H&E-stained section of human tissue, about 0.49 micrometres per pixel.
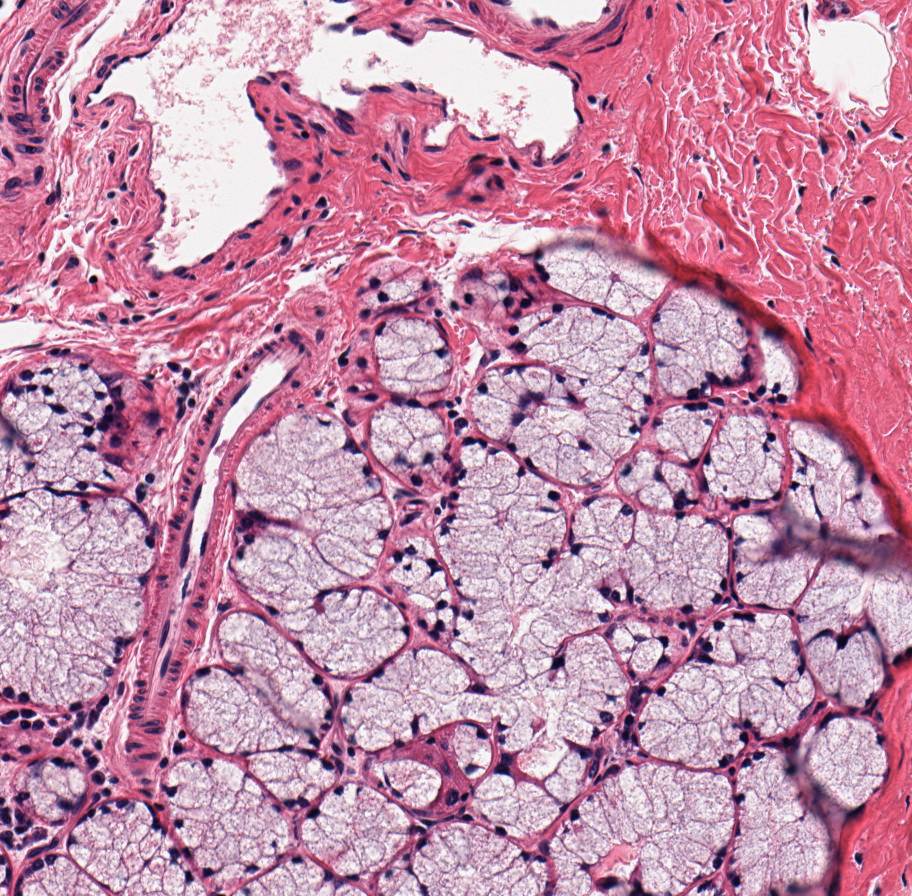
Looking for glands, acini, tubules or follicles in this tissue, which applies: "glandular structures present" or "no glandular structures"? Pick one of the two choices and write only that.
Glandular structures present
